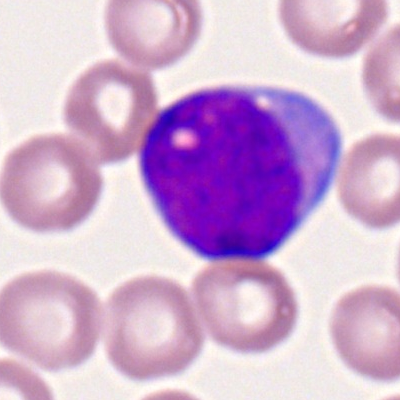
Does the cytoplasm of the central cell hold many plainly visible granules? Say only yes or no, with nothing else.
No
